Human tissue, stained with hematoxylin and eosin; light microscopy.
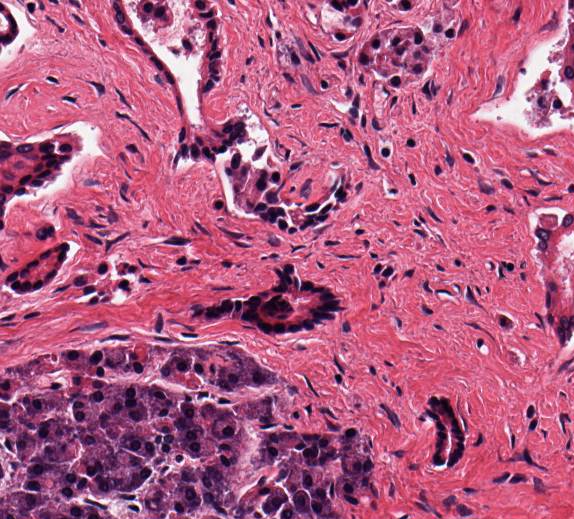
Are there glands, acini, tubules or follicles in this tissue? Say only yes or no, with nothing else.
Yes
